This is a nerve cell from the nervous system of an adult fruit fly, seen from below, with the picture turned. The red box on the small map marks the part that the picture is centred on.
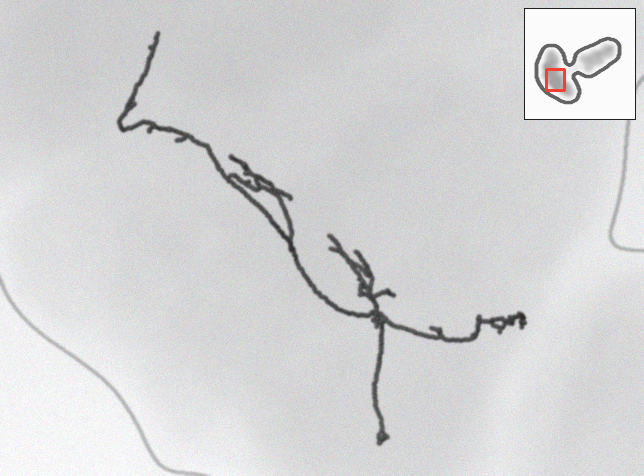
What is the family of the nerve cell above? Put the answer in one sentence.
The family is hemilineage SLPpl1.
